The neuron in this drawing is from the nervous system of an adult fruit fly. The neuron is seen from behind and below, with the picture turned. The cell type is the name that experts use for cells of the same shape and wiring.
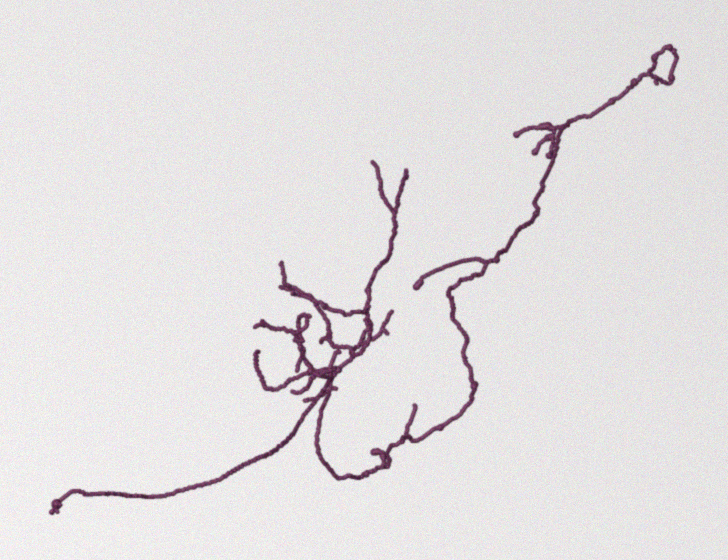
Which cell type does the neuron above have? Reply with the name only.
IN07B100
